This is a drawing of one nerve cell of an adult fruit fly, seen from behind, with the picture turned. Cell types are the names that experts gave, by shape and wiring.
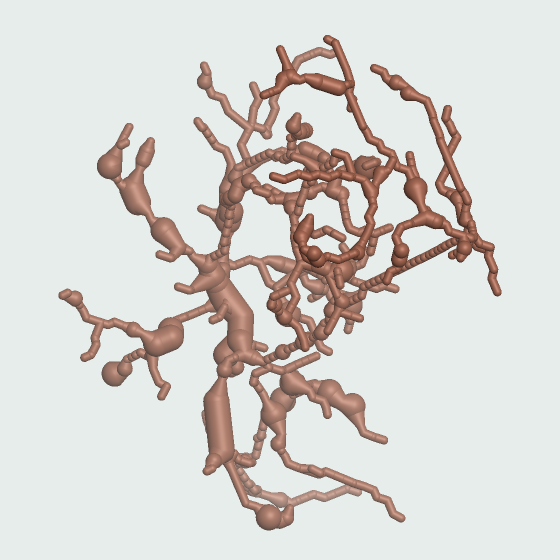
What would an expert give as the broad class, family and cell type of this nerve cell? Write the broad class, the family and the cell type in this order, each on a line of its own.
optic-lobe intrinsic neuron
Mi
Mi10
